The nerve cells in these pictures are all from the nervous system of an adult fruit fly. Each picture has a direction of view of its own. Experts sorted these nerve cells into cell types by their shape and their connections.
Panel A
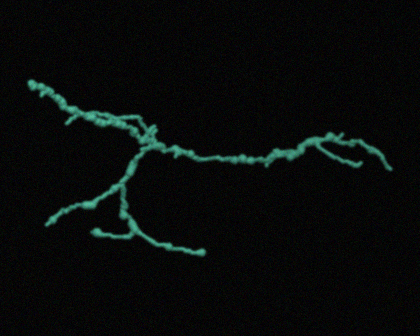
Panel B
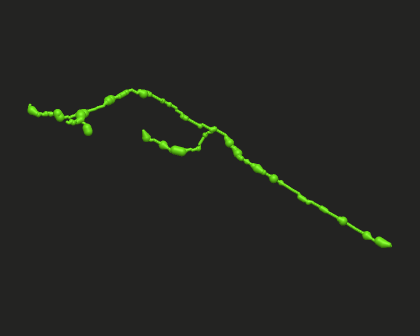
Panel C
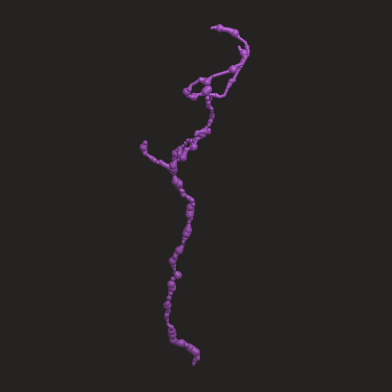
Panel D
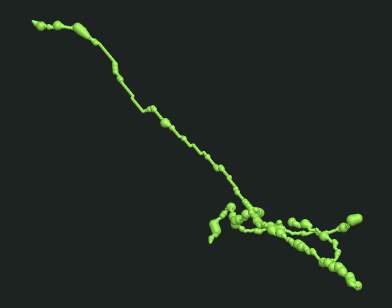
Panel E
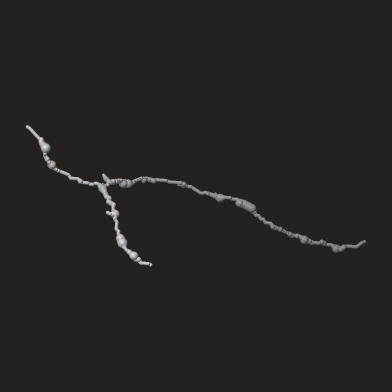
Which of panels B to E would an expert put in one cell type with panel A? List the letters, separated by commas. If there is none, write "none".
C, D, E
